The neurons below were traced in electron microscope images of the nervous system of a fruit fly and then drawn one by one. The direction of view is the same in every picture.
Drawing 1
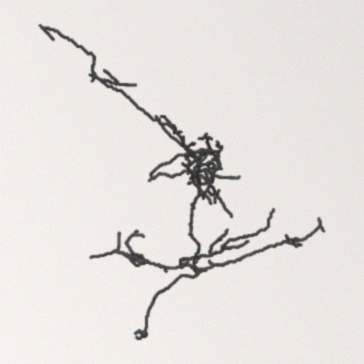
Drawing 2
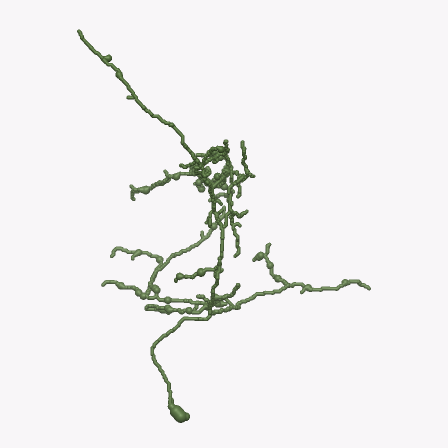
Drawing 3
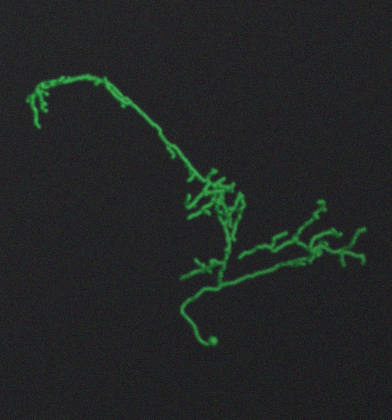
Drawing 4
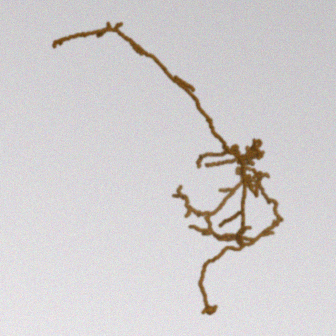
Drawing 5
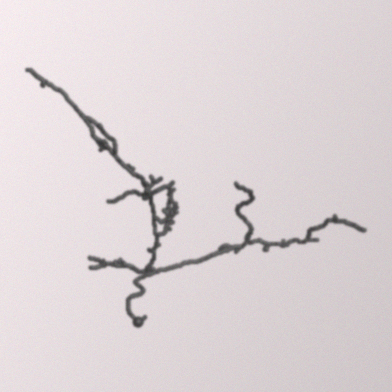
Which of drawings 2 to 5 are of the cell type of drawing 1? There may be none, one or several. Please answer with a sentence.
Drawing 2 and drawing 4 are of the same cell type.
